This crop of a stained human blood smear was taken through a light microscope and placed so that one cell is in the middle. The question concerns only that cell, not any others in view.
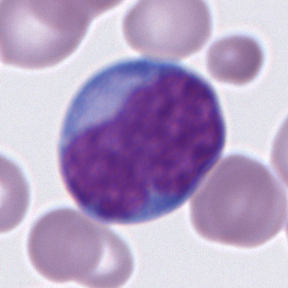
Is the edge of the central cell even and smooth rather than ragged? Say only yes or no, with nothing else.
Yes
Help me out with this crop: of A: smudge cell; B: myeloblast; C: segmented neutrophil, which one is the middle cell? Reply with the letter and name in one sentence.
Well, the cell in the middle is a myeloblast, making option B right.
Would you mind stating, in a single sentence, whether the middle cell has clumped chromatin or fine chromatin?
Answer: the chromatin in this nucleus is coarsely clumped.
